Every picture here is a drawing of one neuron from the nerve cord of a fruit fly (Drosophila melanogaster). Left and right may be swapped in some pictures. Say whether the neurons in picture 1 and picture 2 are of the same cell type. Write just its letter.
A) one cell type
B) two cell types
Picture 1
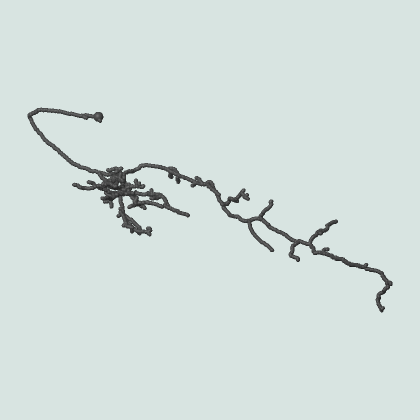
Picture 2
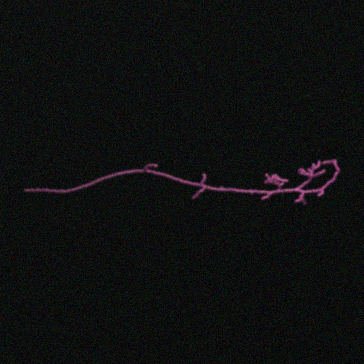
B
